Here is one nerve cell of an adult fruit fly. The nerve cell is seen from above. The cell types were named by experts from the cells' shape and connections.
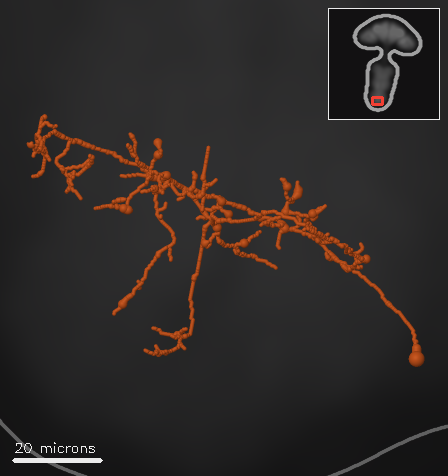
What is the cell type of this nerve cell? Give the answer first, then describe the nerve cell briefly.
The cell type is INXXX429. It is a nerve-cord intrinsic neuron. It lies in the nerve cord. Its cell body lies at the lower right of the picture. By the scale bar it is about 90 microns wide in this view.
